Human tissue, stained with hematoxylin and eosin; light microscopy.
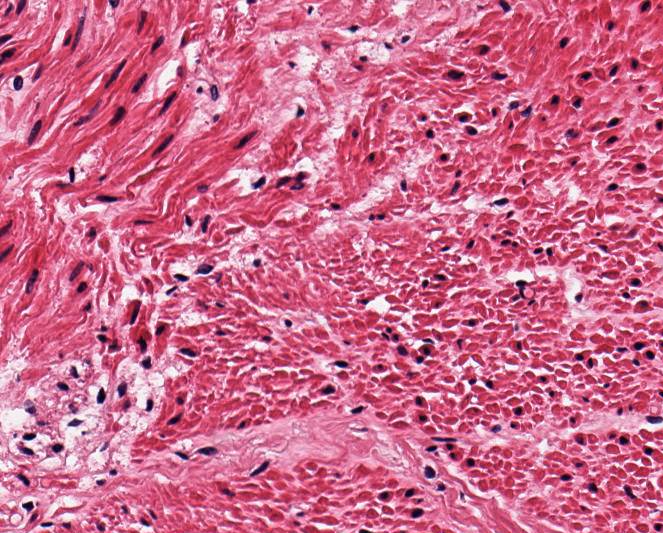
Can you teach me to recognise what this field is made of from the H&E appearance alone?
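Smooth muscle, I'd say. Upper left, it's cut lengthwise and running obliquely; across the centre and right, it's cut transversely. Those lengthwise nuclei are elongated and cigar-shaped, with blunt ends.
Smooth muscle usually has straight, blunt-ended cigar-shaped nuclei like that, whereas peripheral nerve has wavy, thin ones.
The cytoplasm is a deep, uniform pink, with no visible cross-striations.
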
